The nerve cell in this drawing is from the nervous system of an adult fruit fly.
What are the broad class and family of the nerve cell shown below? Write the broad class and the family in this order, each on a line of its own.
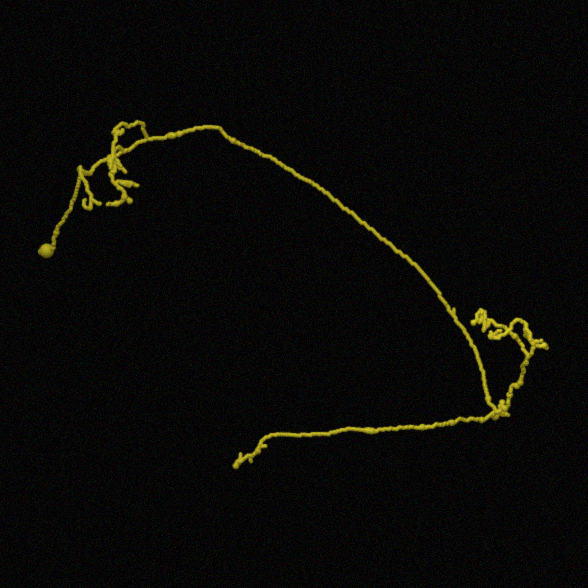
central-brain intrinsic neuron
class Kenyon Cell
